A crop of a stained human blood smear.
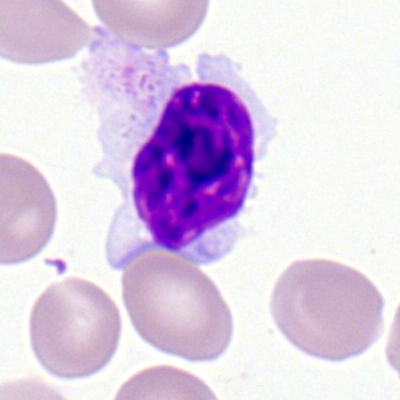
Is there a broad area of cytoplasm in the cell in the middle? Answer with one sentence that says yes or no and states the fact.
Yes, the nucleus is surrounded by plentiful cytoplasm.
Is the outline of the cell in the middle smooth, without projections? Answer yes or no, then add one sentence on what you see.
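No. The cell outline is irregular, with ragged, uneven edges.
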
